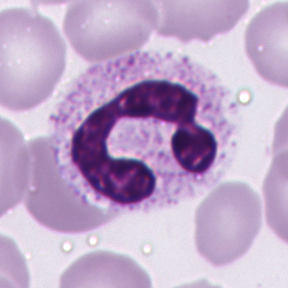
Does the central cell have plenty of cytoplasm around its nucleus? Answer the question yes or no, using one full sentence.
Yes, this cell has broad cytoplasm around its nucleus.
